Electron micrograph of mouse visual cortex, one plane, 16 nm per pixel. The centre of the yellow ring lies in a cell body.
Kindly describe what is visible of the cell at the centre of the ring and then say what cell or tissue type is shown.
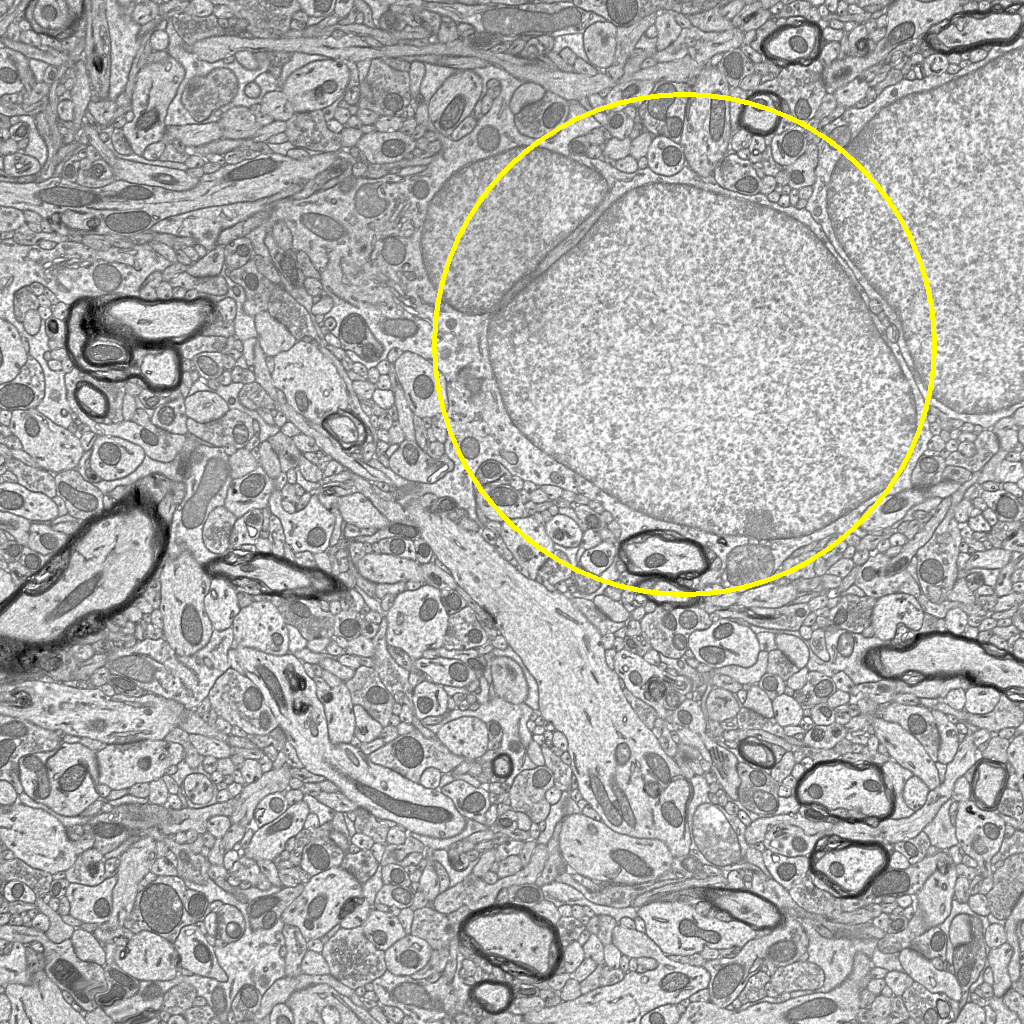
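The nucleus is seen in full as a large, rounded-polygonal profile occupying most of the ring. Its envelope is smooth, without deep folds or indentations. Chromatin is pale, finely granular and evenly distributed, with no dark clumps along the envelope. A small, darker, granular patch lies against the lower edge of the nucleus. This cell is an astrocyte.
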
